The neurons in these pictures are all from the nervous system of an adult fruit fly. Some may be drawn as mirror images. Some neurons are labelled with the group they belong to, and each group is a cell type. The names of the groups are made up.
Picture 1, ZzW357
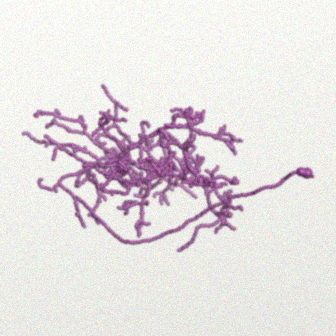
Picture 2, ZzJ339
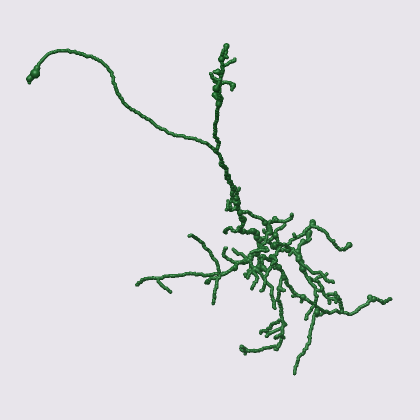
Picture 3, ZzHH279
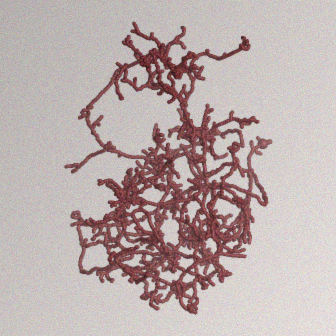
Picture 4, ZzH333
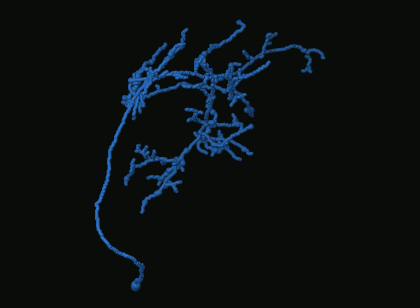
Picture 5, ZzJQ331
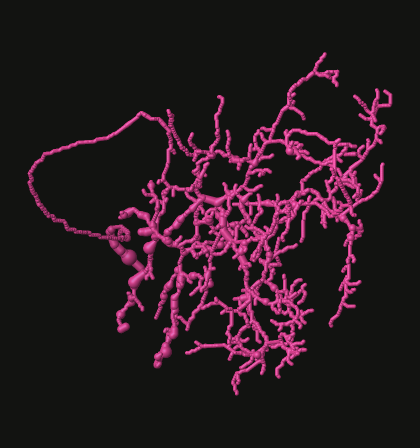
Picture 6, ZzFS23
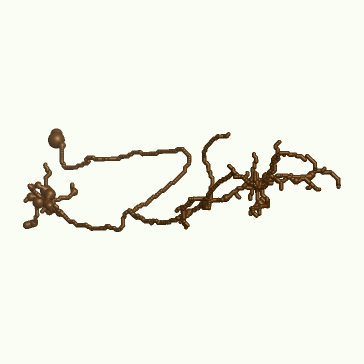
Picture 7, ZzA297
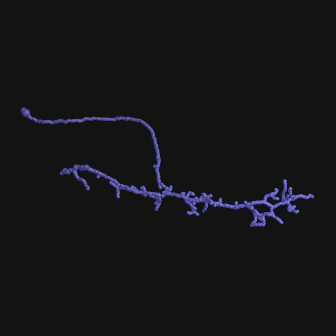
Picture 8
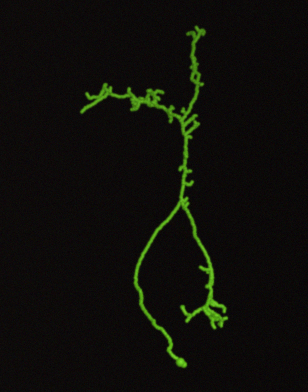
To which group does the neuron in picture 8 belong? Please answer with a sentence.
It belongs to ZzFS23.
